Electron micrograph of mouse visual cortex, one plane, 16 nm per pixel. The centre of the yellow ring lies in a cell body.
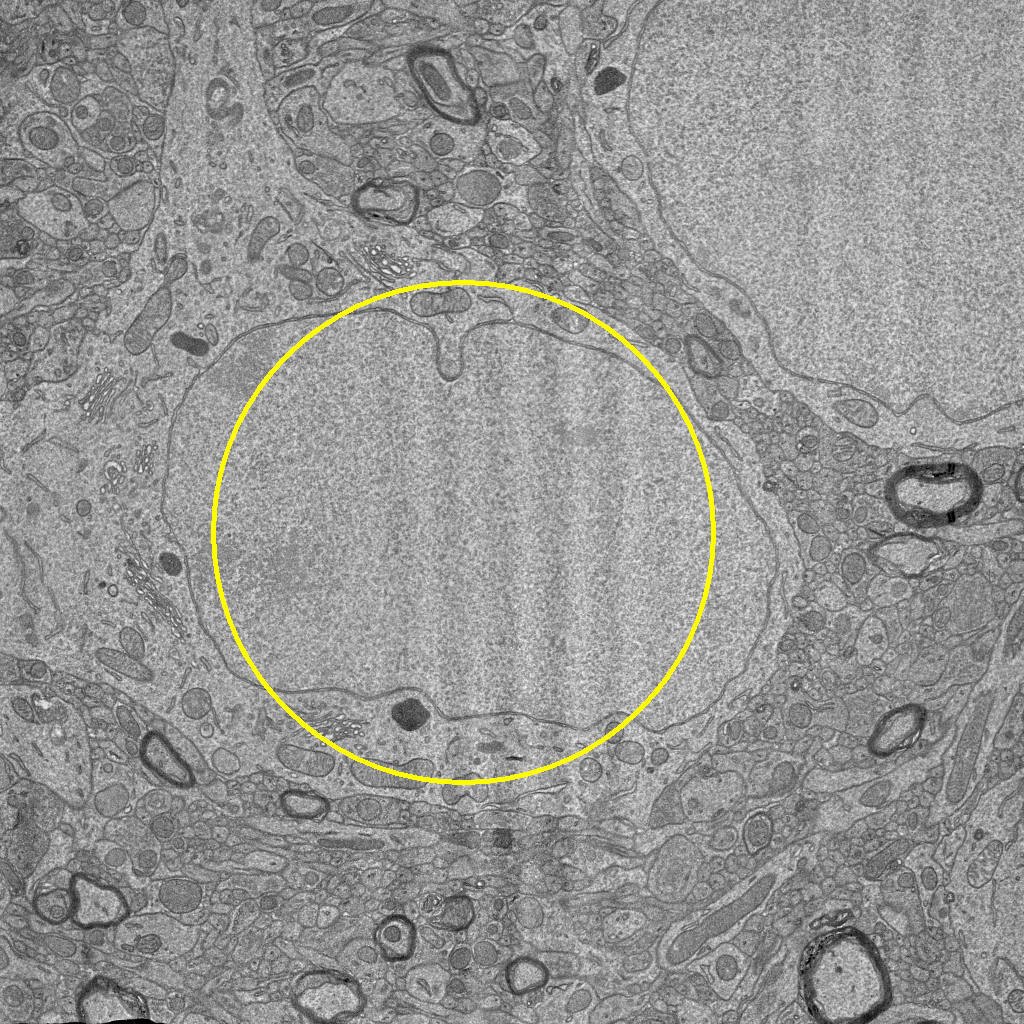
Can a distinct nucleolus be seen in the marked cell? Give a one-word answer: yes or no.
No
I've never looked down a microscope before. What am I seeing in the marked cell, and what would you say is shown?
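Nucleus large, rounded, wholly within the picture; envelope traceable all the way round. One deep, narrow envelope fold dips in from the top edge. Chromatin pale, evenly dispersed; no dark clumps lining the envelope. Small Golgi stack in cytoplasm just below nucleus, left of a dense body. Cell: excitatory neuron.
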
